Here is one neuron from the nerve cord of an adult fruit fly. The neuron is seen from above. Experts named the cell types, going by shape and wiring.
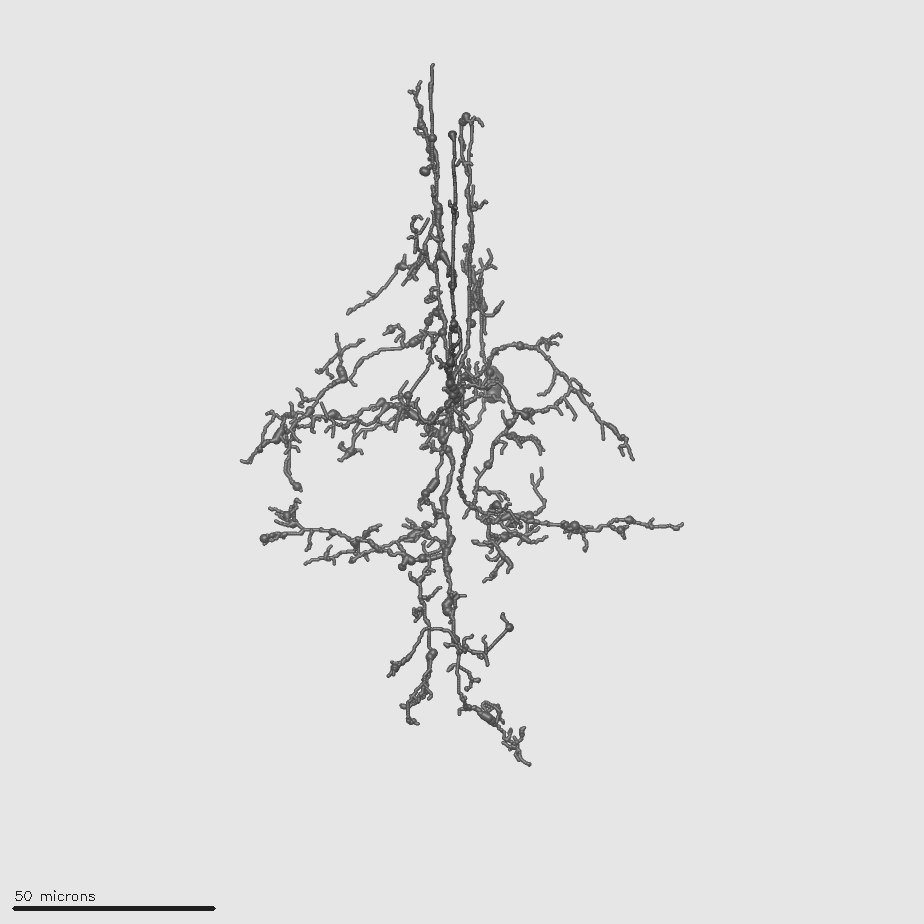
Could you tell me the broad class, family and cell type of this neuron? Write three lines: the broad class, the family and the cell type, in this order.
nerve-cord intrinsic neuron
hemilineage 00A
IN00A035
